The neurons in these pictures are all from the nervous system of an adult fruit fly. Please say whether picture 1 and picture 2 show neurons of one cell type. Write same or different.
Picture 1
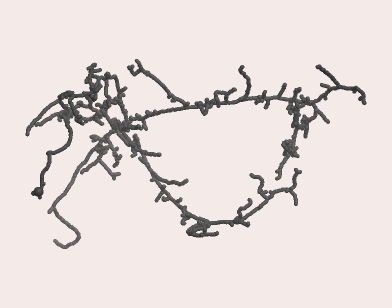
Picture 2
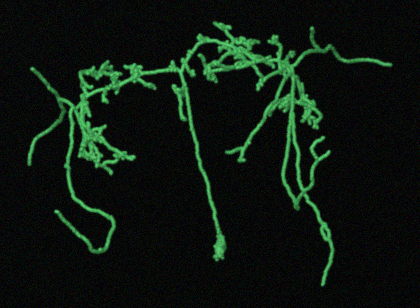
different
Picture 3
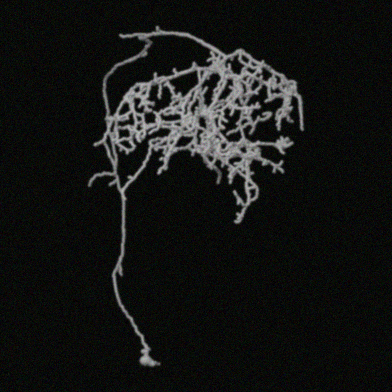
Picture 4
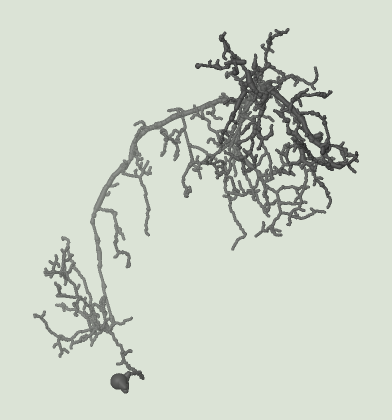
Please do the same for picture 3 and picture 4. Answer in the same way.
same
